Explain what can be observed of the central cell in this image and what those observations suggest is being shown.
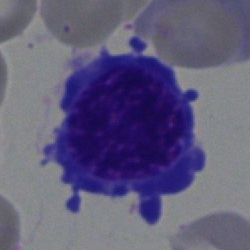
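Several small rounded blebs of cytoplasm project from the cell surface, the largest hanging from its lower edge. The cytoplasm is deep blue and forms only a narrow rim around the nucleus. This cell is an erythroblast.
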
